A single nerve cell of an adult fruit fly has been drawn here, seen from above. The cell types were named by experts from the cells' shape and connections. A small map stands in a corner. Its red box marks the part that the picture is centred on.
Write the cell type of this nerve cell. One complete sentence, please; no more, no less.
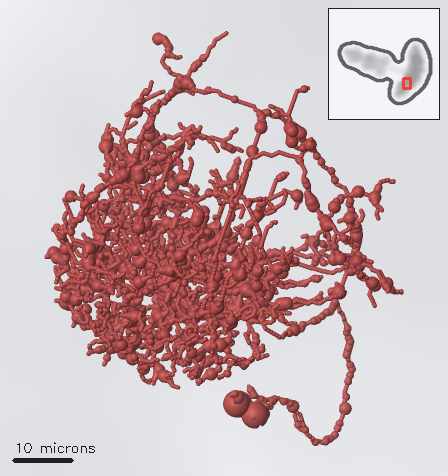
It is LHAV4a2 that this nerve cell is, by cell type.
